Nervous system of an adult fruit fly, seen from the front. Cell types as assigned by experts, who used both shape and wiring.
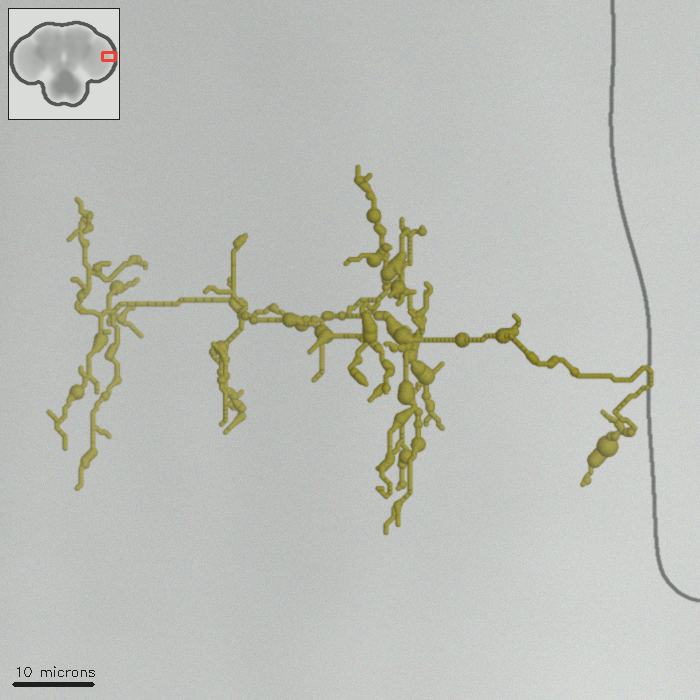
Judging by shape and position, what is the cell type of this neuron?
Mi10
